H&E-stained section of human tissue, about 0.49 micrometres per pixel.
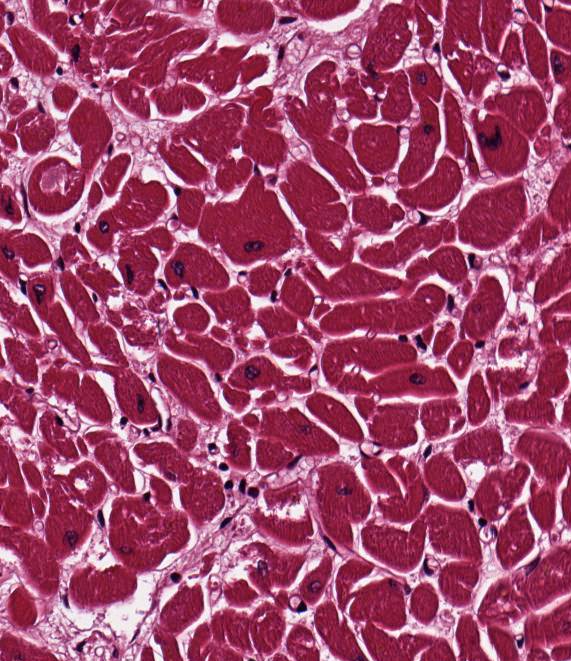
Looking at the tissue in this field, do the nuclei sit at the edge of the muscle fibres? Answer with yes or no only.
No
